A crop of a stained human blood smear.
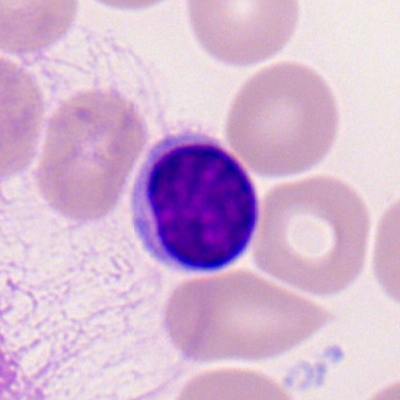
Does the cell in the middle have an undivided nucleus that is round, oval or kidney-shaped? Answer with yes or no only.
Yes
